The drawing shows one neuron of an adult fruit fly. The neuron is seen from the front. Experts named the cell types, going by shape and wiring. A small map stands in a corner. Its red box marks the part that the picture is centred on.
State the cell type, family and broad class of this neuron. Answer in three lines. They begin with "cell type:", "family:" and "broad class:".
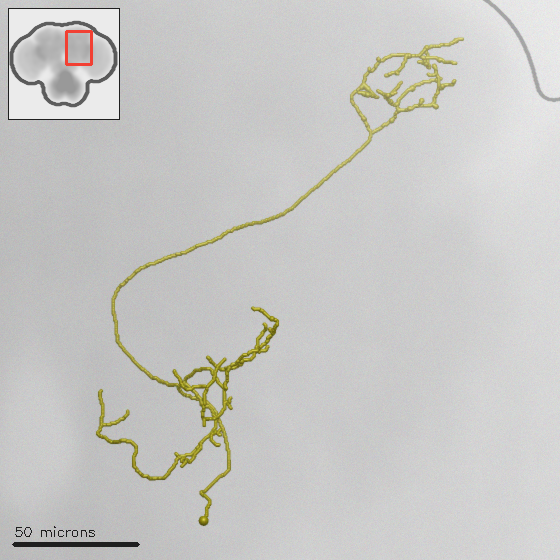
cell type: M_vPNml84
family: hemilineage ALv1
broad class: central-brain intrinsic neuron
